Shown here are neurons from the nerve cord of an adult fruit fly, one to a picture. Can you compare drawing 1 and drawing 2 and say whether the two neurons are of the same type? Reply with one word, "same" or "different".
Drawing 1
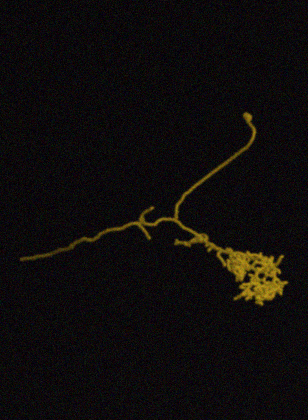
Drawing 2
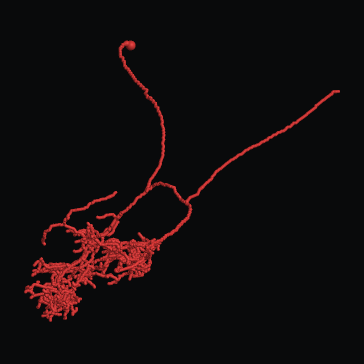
different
